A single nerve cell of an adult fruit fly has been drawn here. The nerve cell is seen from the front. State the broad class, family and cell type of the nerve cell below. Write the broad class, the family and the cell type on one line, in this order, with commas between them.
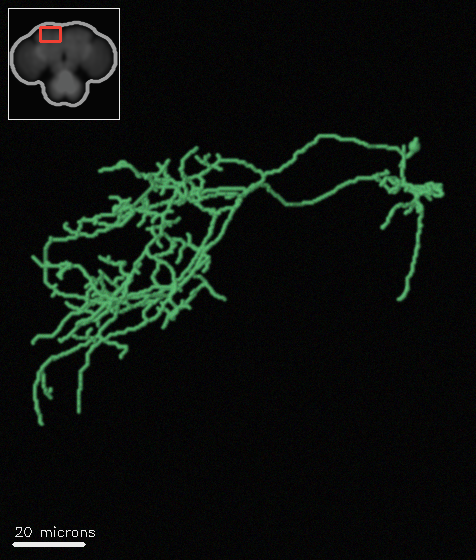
central-brain intrinsic neuron, hemilineage SLPpm3, CB1628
